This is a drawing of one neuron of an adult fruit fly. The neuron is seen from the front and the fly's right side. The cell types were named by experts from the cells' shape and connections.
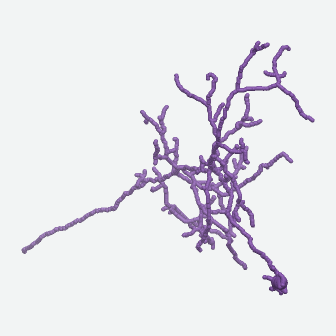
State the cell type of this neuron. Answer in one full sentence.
To this neuron applies the cell type name MNml78.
